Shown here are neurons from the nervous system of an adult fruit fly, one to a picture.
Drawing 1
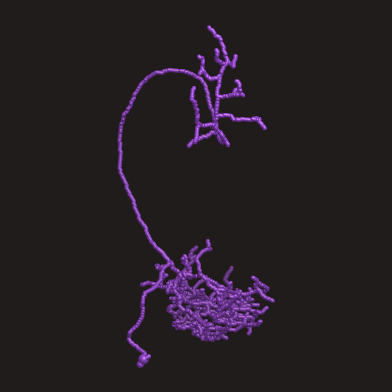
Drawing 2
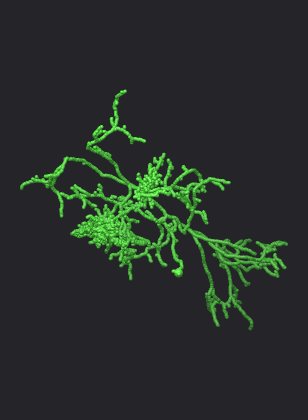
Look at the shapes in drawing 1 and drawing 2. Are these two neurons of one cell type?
no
